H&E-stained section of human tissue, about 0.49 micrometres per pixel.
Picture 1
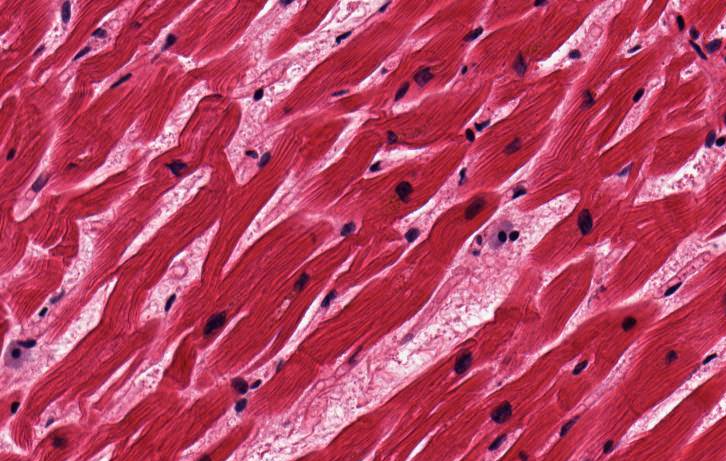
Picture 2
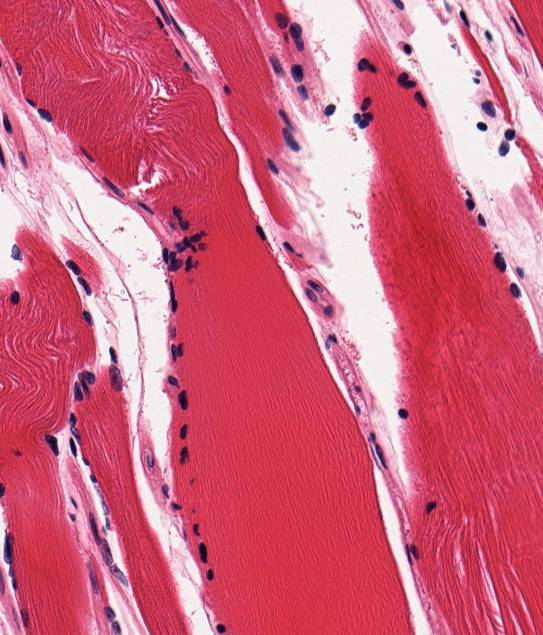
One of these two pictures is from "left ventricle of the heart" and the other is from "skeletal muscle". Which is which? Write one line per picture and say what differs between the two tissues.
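Picture 1: left ventricle of the heart. The muscle fibres have single oval nuclei placed in the centre of the fibre.
Picture 2: skeletal muscle. The nuclei lie at the edges of the muscle fibres rather than in their centres.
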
